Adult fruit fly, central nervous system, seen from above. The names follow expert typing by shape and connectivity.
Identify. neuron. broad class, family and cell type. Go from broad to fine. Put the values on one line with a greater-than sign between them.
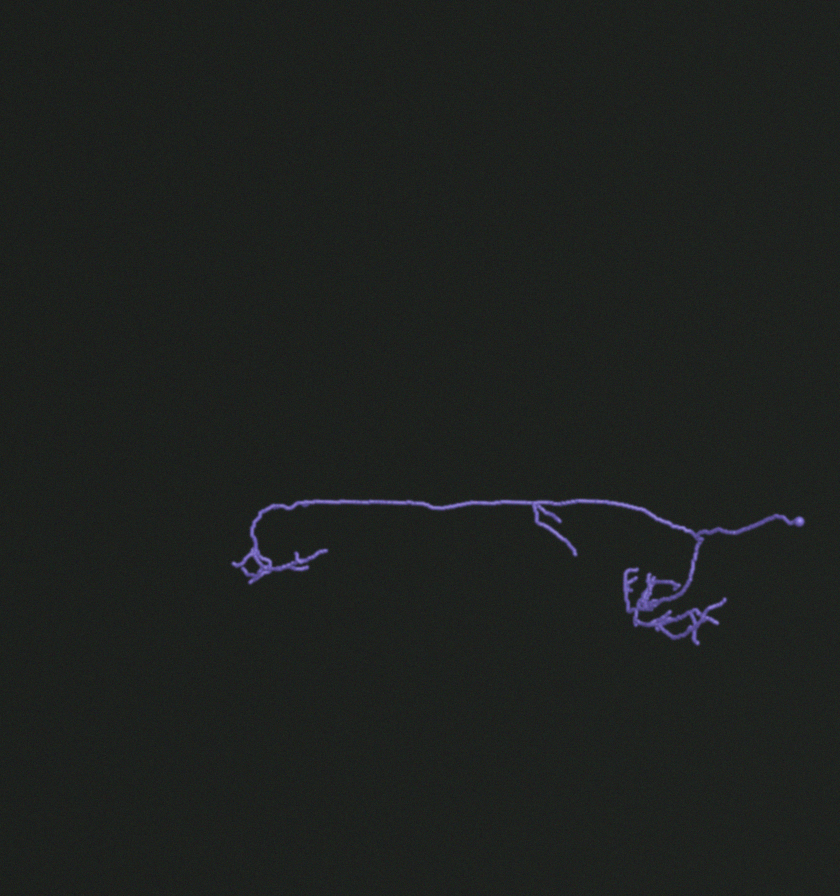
visual projection neuron > hemilineage VPNp1_lateral > LT81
